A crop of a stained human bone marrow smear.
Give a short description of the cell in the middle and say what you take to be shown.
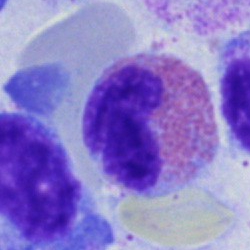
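Smooth, round outline on this one. Its nucleus sits over in the left part of the cell and is kidney-shaped, with the indentation turned toward the right side. You won't find any nucleoli in it. It's an eosinophil.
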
